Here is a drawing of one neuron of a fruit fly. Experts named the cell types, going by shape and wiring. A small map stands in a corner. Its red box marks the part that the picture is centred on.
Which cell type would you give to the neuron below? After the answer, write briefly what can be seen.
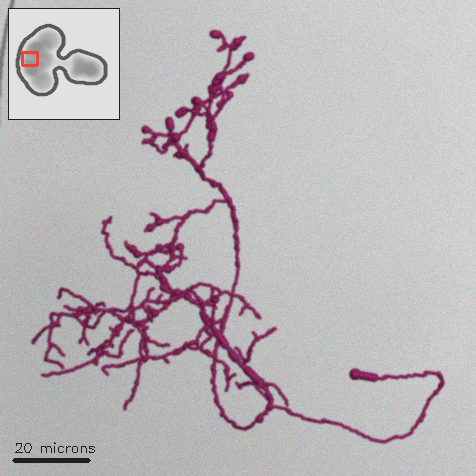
Its cell type is SMP518. Its broad class is central-brain intrinsic neuron. The cell body is at the lower right of the picture. From left to right in the picture it spans about 110 microns. Dozens of branch ends can be seen.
